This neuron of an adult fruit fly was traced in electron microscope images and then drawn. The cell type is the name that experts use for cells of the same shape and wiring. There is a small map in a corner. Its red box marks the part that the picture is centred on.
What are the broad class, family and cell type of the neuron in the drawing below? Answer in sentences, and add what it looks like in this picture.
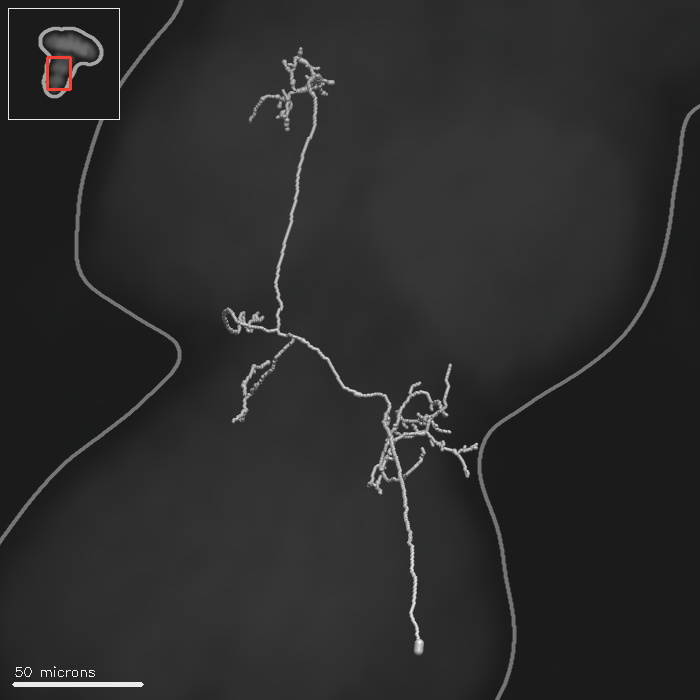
Its broad class is nerve-cord intrinsic neuron. Its family is hemilineage 07B. The cell type is IN07B079. Its cell body lies at the bottom of the picture. By the scale bar it is about 250 microns tall in this view.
